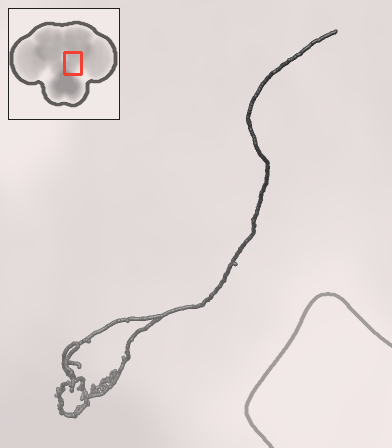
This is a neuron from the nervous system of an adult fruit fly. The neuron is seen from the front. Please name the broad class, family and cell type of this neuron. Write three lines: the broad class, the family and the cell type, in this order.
sensory neuron entering the brain
class mechanosensory
BM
